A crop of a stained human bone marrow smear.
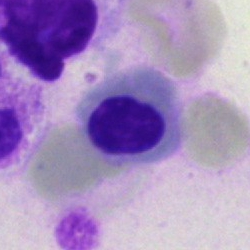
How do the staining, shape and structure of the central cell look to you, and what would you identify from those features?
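Taking each point in turn, the outline is smooth and roughly oval. Next, the nucleus sits off-centre, leaving the widest rim of cytoplasm above it. Its chromatin is dense and dark purple throughout, and no nucleoli are visible. Last, the name: erythroblast.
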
